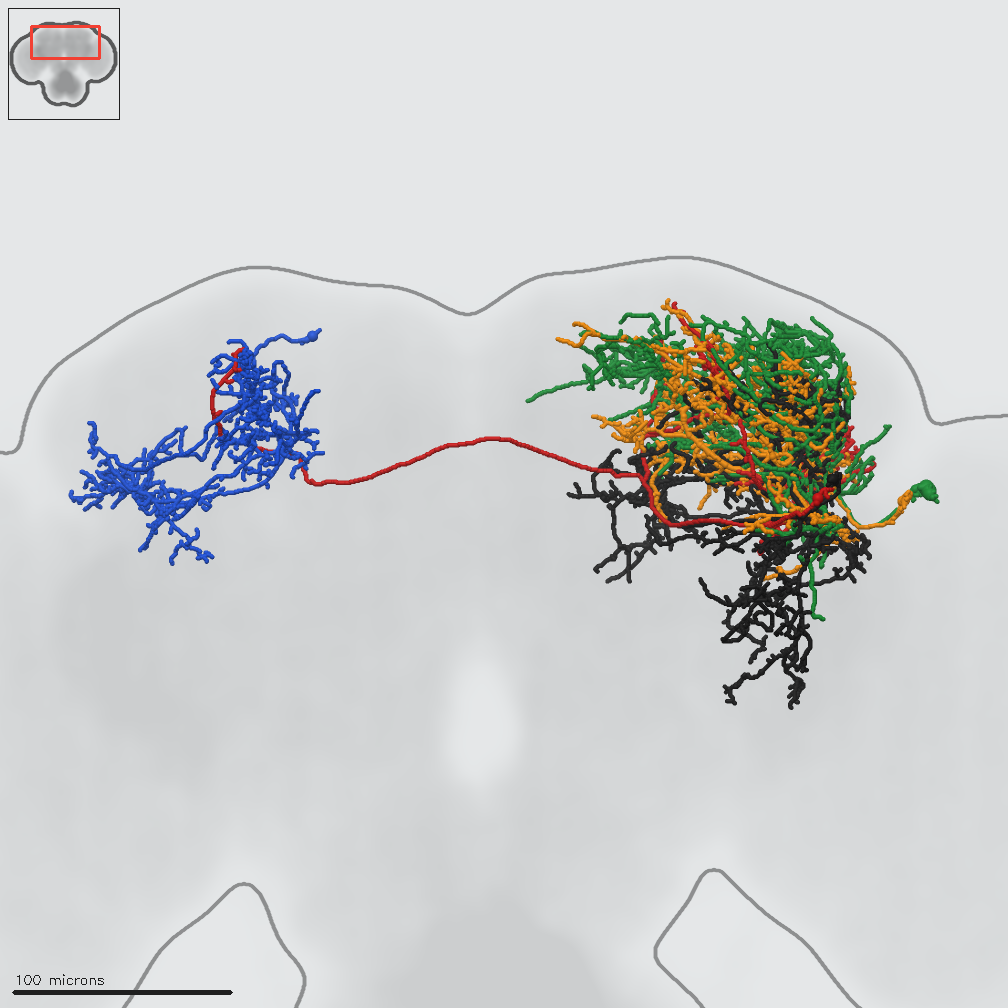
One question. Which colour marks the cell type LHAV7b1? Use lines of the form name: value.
colour: red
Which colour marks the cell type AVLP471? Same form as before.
colour: blue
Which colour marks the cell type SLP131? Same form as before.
colour: orange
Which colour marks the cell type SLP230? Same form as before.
colour: green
